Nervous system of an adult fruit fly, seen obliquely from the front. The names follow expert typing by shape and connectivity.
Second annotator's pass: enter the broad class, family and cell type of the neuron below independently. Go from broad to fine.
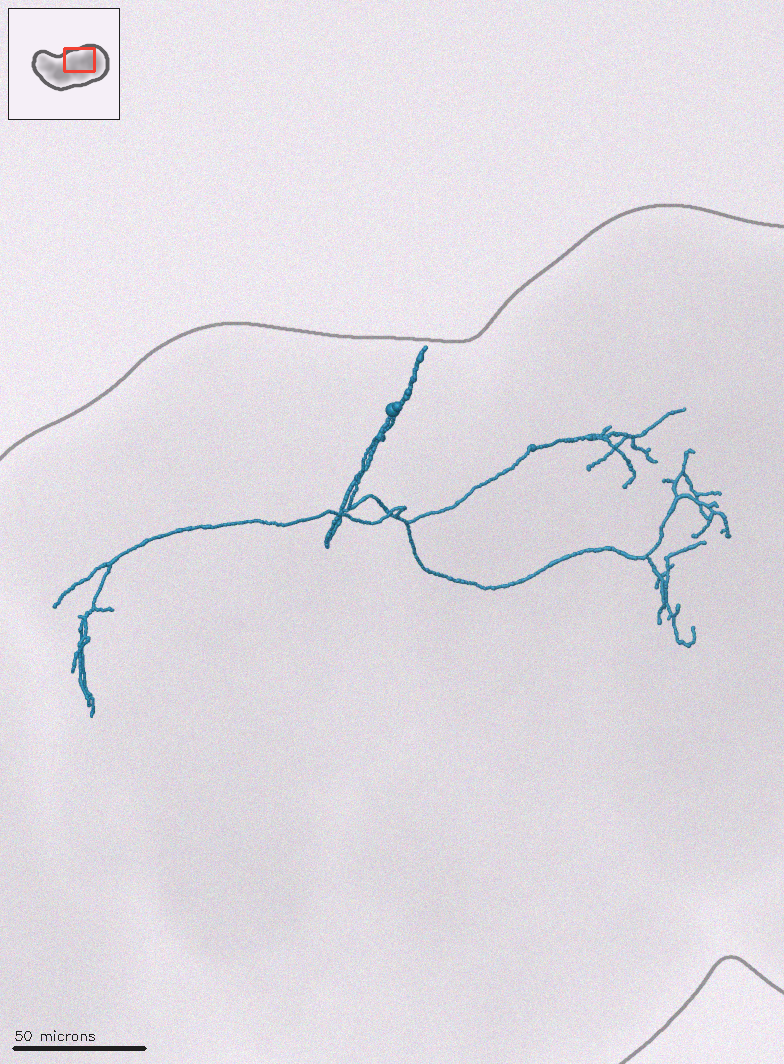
visual projection neuron; OCG; OCG02c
